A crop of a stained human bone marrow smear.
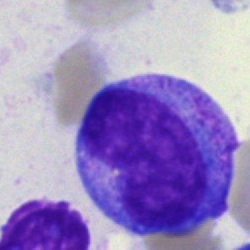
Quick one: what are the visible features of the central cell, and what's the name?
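In outline, the cell is roughly round. Its cytoplasm forms the widest band on the right side of the nucleus, and fine purple granules are scattered in the cytoplasm at the upper right. The chromatin is fine-textured, with small paler spots scattered through it. This cell is a monocyte.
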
